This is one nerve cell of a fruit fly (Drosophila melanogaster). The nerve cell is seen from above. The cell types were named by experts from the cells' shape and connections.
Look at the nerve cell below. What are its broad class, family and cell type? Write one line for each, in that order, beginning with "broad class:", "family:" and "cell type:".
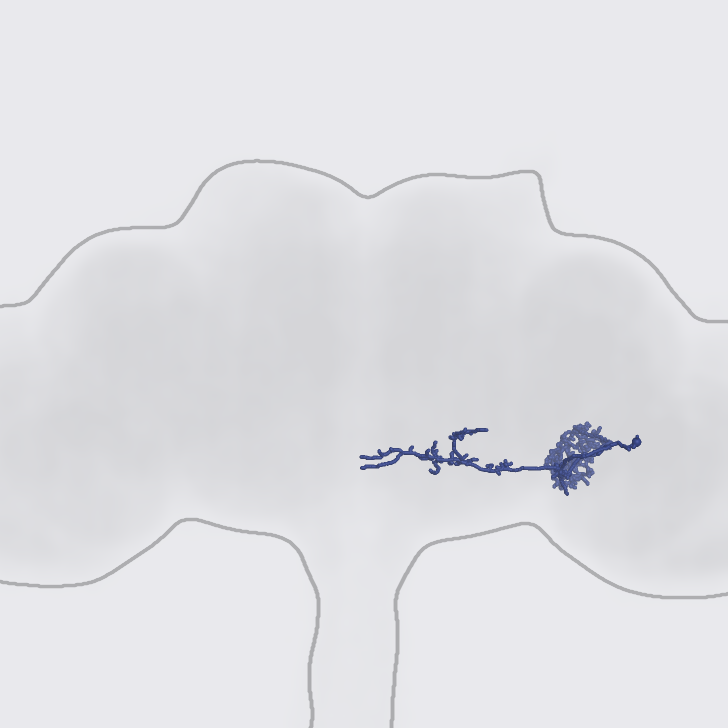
broad class: visual projection neuron
family: hemilineage LHl4_posterior
cell type: LoVP18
